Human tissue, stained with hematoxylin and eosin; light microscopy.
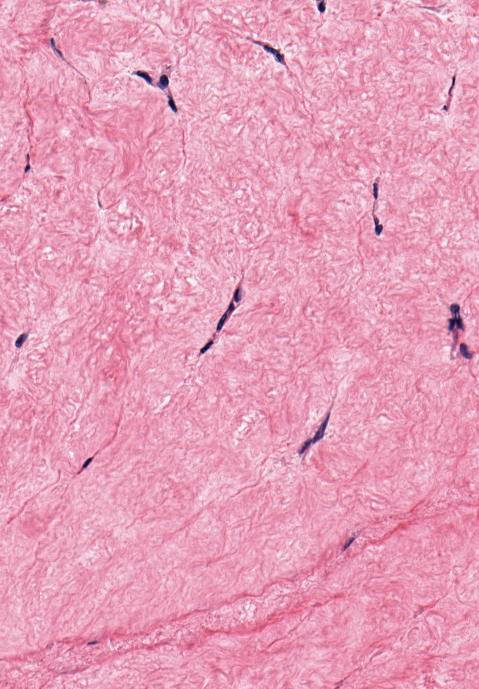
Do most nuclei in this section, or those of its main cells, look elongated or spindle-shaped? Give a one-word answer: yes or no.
Yes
